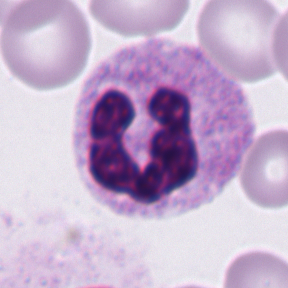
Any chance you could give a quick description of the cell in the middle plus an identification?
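Outline round, smooth. Nucleus lobed, U-shaped, open toward the top. No nucleoli visible. Cytoplasm: fine pink-violet granules, evenly scattered. Segmented neutrophil.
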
